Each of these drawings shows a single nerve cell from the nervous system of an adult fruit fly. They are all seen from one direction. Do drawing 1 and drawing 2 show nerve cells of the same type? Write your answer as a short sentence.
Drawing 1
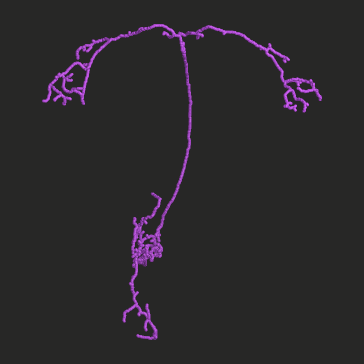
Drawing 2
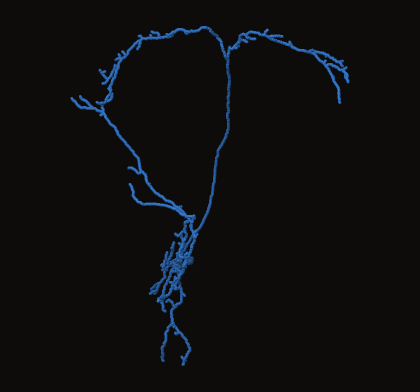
They are of different cell types.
